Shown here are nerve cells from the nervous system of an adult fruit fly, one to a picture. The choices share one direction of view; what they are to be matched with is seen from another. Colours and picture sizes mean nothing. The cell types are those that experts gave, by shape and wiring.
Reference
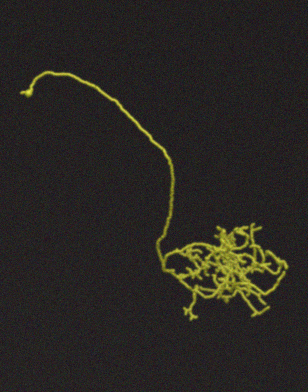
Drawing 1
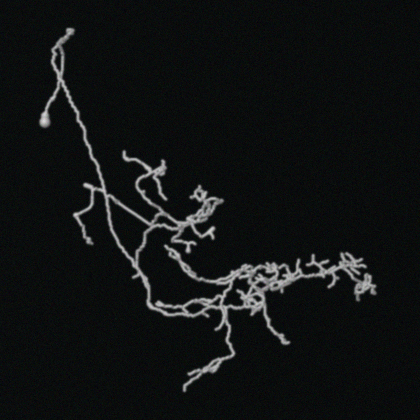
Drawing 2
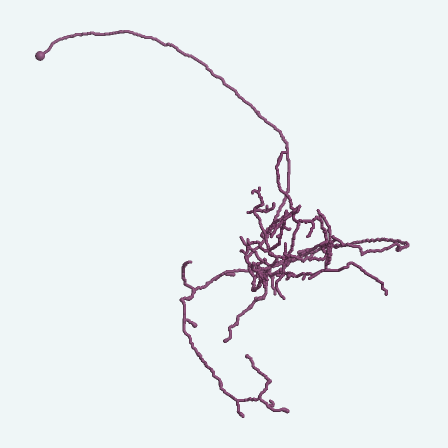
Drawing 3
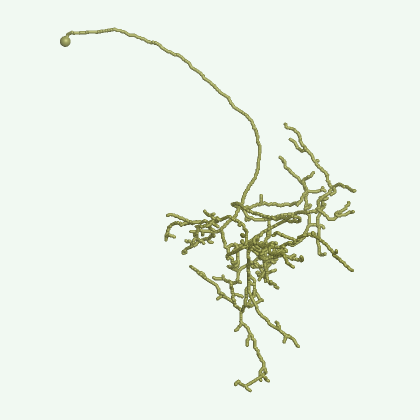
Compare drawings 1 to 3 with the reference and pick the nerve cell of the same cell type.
Drawing 1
